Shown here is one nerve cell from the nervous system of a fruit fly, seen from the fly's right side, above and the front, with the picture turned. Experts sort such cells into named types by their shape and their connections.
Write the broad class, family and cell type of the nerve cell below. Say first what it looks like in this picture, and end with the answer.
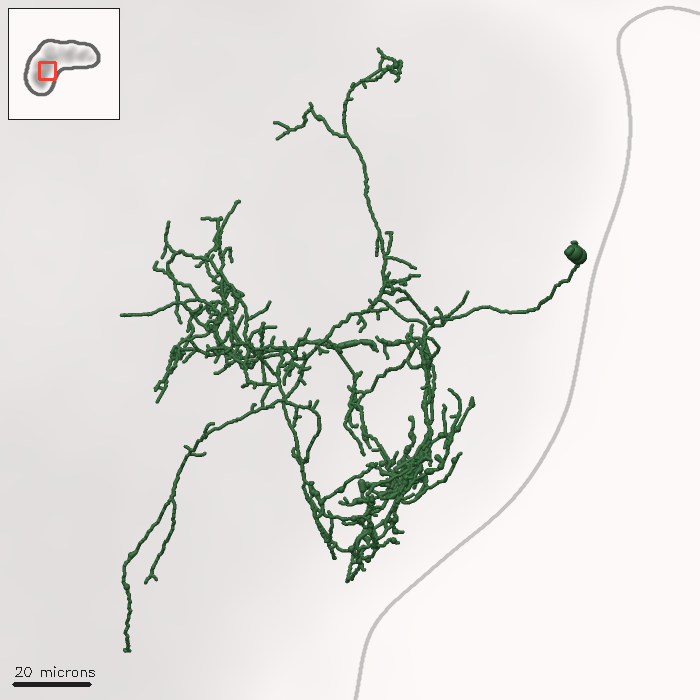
From top to bottom in the picture it spans about 160 microns. In this view it is taller than it is wide. Its broad class is central-brain intrinsic neuron. The family is hemilineage SLPpl1. It is of cell type CB2298.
